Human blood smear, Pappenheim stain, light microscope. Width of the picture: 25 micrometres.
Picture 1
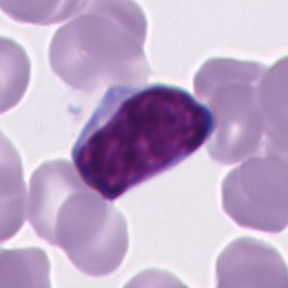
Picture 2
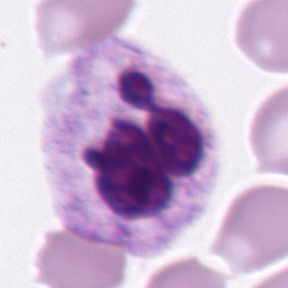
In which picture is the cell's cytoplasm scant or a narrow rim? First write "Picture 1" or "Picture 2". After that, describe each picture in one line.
Picture 1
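Picture 1: The cytoplasm is a thin rim that is widest at the upper left of the cell.
Picture 2: A wide rim of pale lilac cytoplasm surrounds the nucleus.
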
